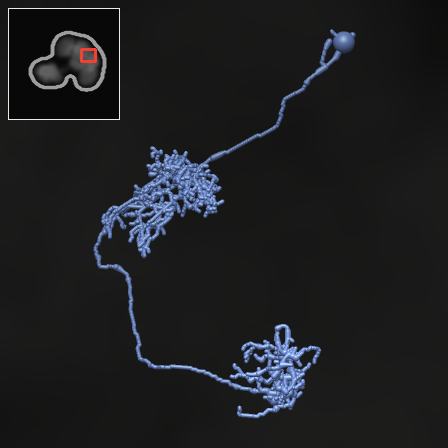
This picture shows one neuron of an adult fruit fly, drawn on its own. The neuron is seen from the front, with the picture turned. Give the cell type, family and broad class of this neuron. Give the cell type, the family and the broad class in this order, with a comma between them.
hDeltaH, class CX, central-brain intrinsic neuron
